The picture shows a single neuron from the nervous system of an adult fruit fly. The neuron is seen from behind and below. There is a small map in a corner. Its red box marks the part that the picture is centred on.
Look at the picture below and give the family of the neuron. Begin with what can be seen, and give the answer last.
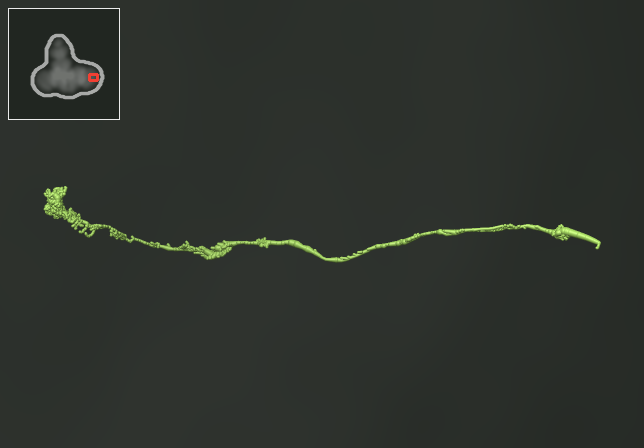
The drawing shows no cell body. As drawn here it is more than twice as wide as it is tall. This is a photoreceptor or other optic-lobe sensory neuron. Its family is called class visual.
